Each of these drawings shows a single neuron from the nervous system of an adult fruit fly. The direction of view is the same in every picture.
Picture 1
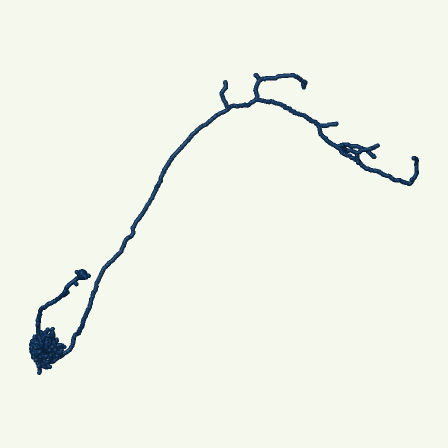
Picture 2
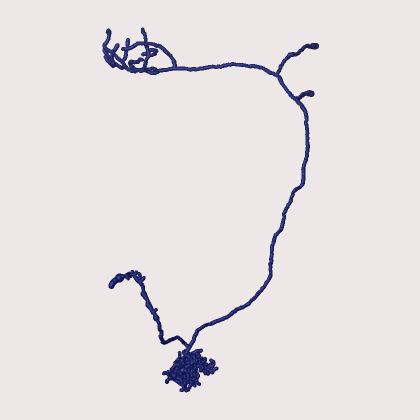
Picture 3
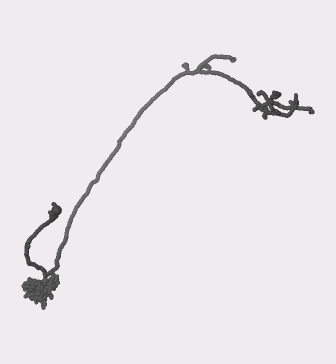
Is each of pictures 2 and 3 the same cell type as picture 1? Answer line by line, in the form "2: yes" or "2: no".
2: no
3: no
